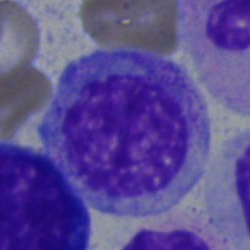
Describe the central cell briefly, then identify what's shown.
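Chromatin's dark purple, with lots of small pale spots scattered through it, and I don't see any vacuoles in the cytoplasm. There's a larger, darker-staining nucleated cell off at the lower left. The image is slightly blurred, so the edges look soft. It's a myelocyte.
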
